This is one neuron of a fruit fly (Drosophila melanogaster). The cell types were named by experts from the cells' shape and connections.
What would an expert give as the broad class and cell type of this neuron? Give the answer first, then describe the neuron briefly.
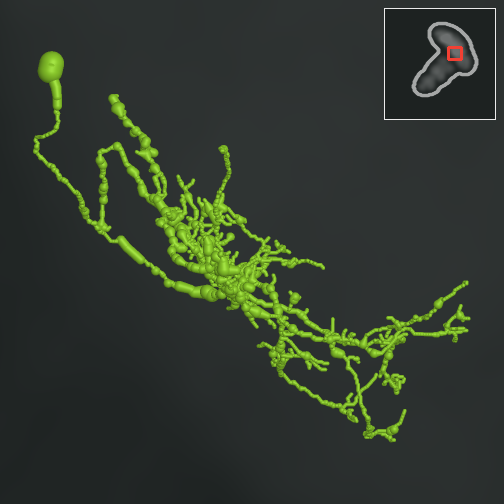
Its broad class is central-brain intrinsic neuron. It is of cell type PS352. The cell body can be seen at the upper left of the picture. Dozens of branch ends can be seen.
